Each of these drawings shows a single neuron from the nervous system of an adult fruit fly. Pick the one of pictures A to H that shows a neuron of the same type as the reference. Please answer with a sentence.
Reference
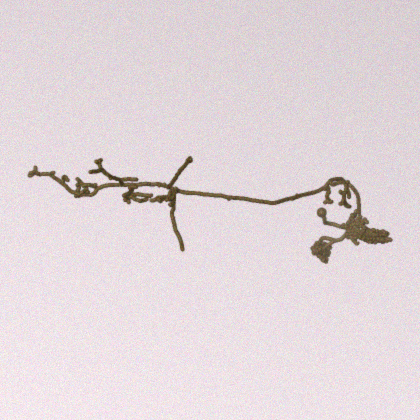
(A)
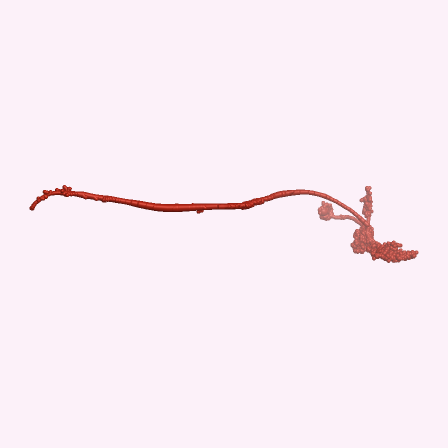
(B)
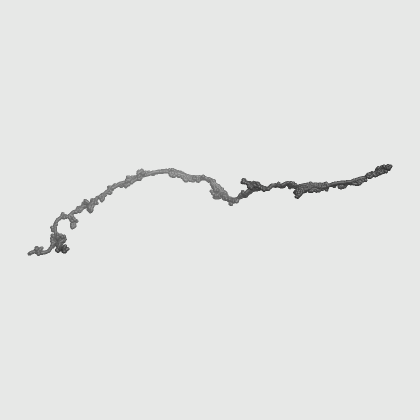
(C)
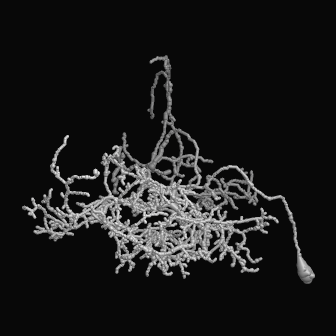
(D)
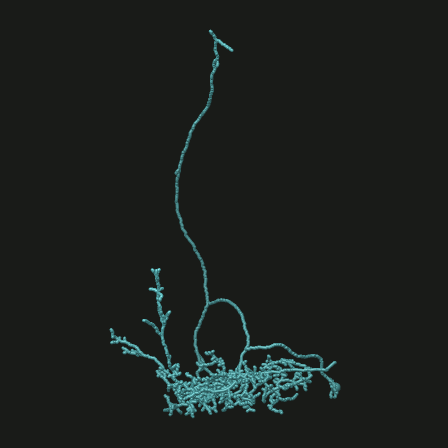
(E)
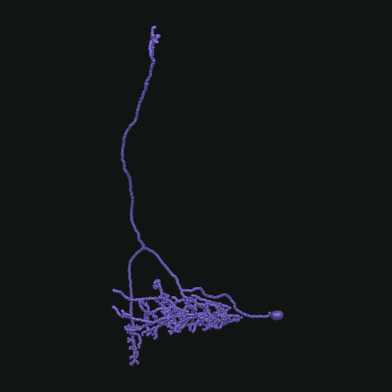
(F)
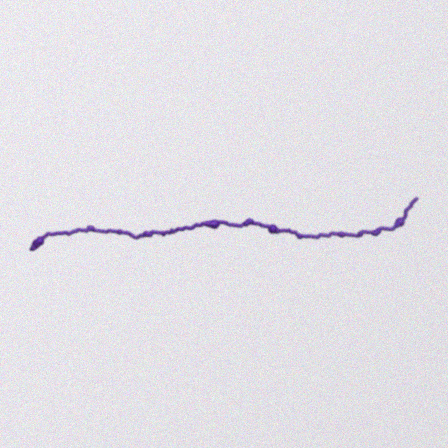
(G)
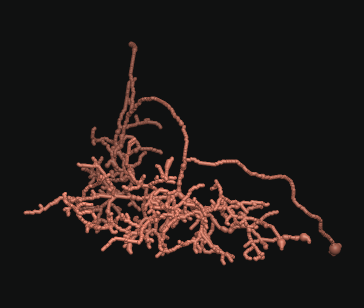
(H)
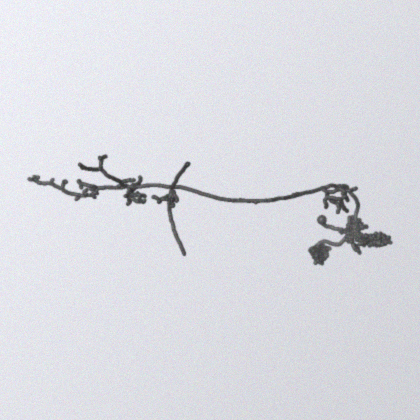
Picture H is of the same cell type.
